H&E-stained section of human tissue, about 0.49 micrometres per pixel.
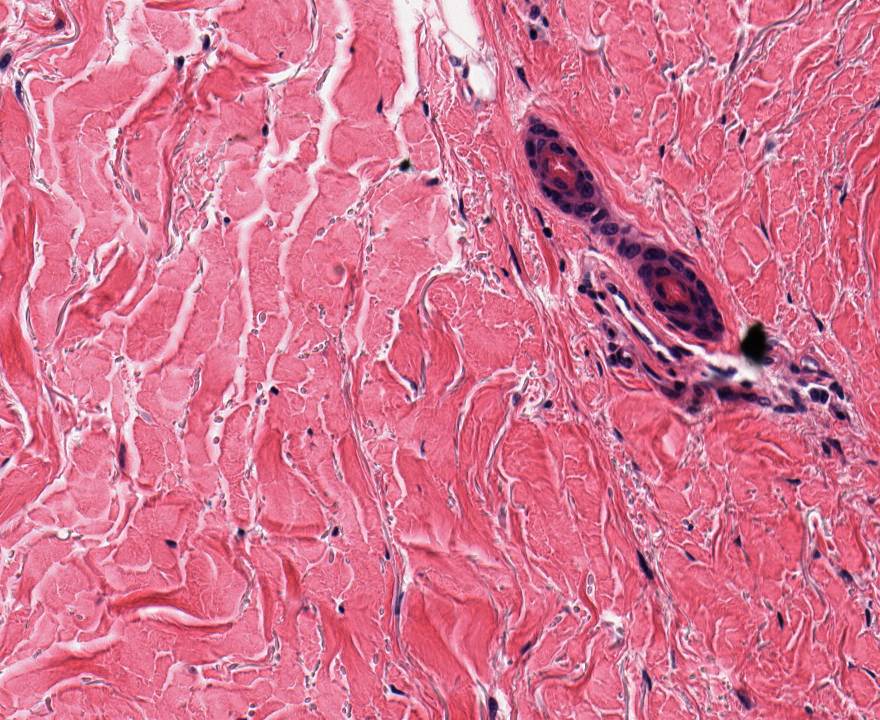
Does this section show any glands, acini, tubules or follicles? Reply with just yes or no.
Yes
